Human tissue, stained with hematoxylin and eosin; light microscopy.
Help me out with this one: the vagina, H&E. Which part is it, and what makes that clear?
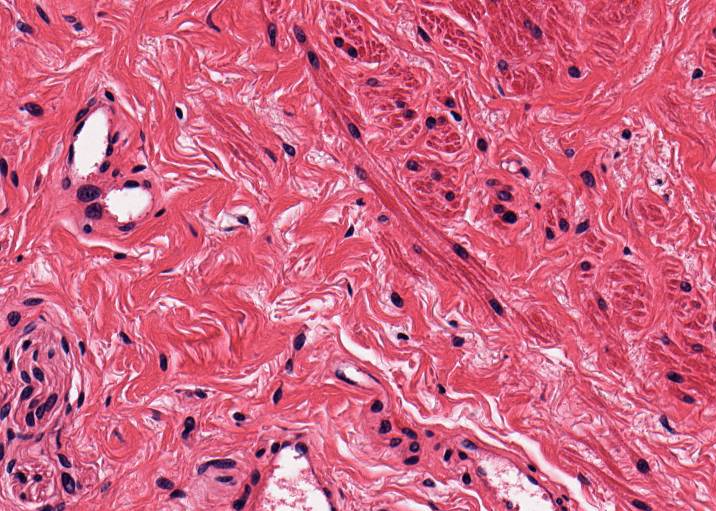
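I'd call this dense connective tissue. Wavy pink collagen bundles fill most of the field, running in many different directions, and the dark, elongated nuclei between them lie singly and sparse.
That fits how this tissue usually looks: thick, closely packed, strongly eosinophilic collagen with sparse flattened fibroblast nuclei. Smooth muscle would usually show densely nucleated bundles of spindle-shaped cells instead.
I also notice two small empty lumens edged by a few dark nuclei at the upper left.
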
